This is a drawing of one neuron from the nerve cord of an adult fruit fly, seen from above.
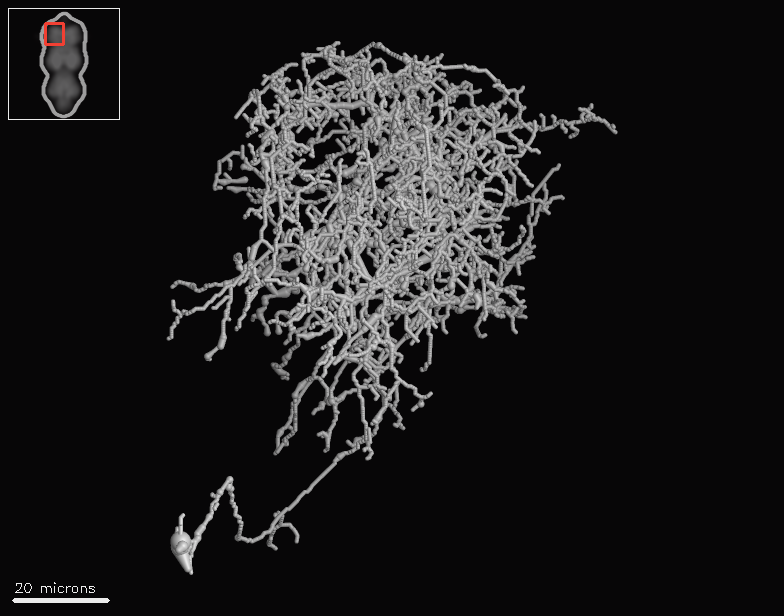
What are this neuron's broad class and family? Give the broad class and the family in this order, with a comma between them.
nerve-cord intrinsic neuron, hemilineage 21A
